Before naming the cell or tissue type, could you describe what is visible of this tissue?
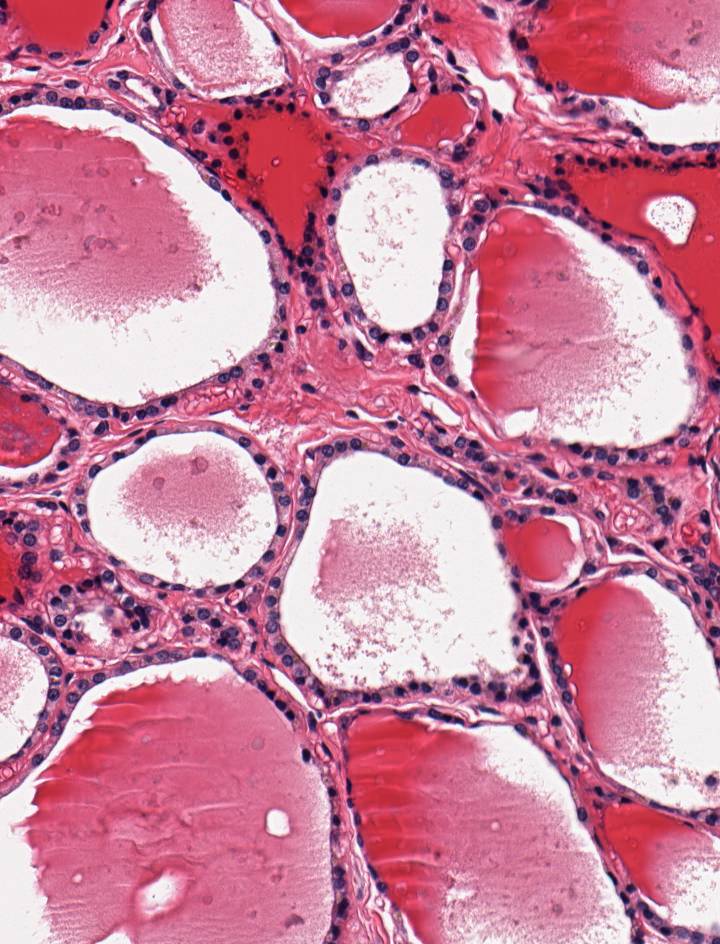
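The field consists entirely of closely packed, rounded follicles that vary widely in size. A single layer of flattened to low cuboidal epithelial cells lines each follicle, and these cells carry small, round, dark-staining nuclei. Thin strands of pink fibrous stroma, containing scattered spindle-shaped nuclei, separate the follicles. This tissue is thyroid.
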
